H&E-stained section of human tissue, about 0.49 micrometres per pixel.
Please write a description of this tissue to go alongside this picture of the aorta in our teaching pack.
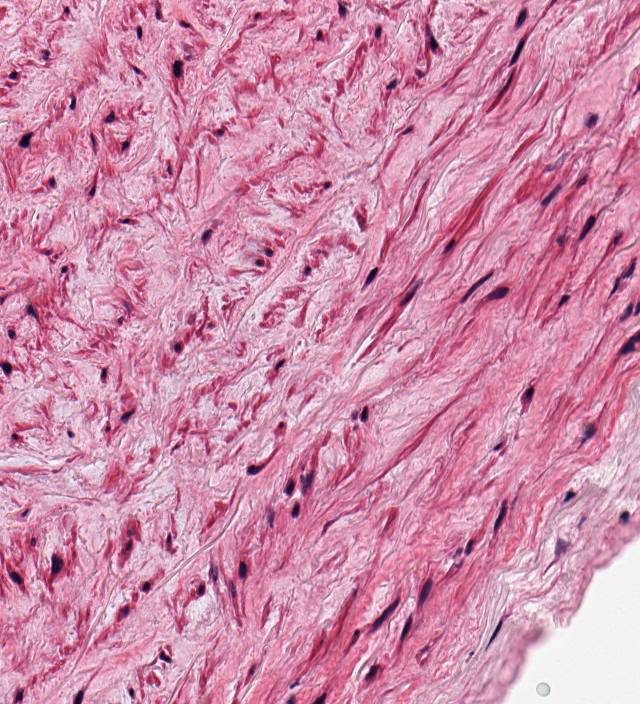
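Look at the upper left: fibres interwoven haphazardly; on the right, parallel fibres in bands. The nuclei are dark purple, elongated and spindle-shaped. The spindle cells lie scattered singly, with abundant pink fibrous material between. Finally, lower right: a free edge, then white empty background.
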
